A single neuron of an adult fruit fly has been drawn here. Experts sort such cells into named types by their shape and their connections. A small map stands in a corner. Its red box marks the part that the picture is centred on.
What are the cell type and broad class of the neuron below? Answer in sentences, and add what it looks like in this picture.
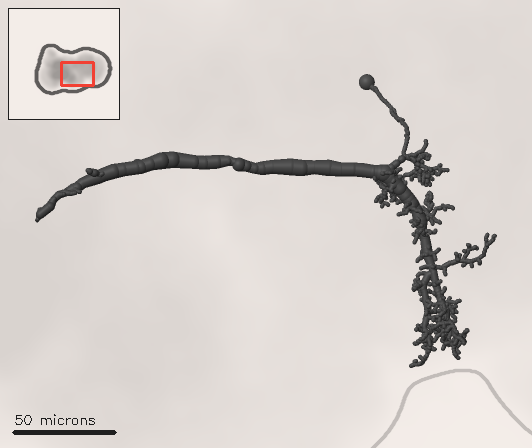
It is of cell type AMMC-A1. This is a central-brain intrinsic neuron. By the scale bar it is about 250 microns wide in this view. The picture shows dozens of branch ends.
